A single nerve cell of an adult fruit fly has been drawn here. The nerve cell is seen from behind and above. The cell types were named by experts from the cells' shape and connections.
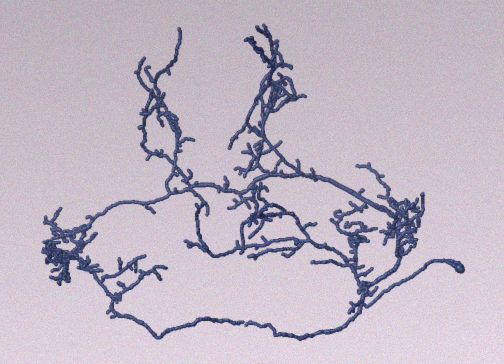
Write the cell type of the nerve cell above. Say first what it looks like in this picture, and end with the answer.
Its cell body lies at the lower right of the picture. As drawn here it is wider than it is tall. This is a central-brain intrinsic neuron. It is of cell type GNG543.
